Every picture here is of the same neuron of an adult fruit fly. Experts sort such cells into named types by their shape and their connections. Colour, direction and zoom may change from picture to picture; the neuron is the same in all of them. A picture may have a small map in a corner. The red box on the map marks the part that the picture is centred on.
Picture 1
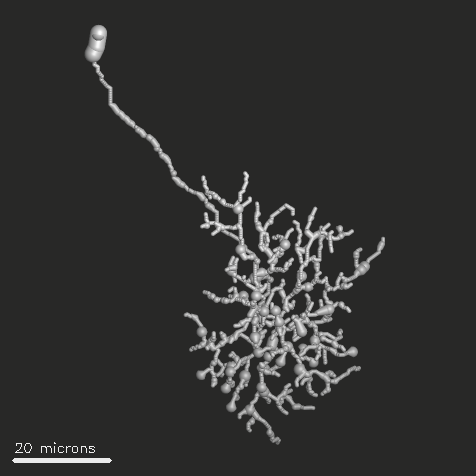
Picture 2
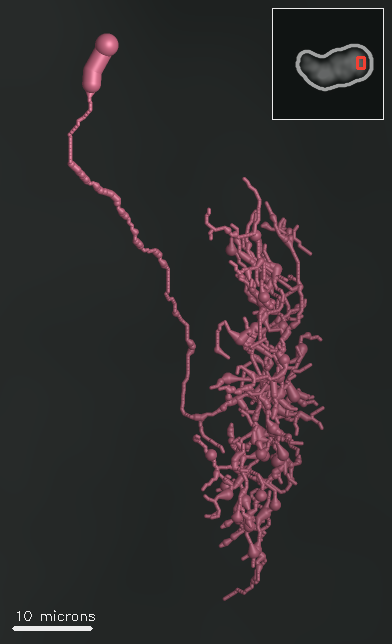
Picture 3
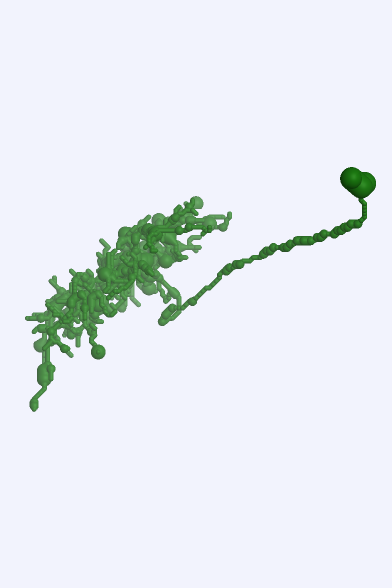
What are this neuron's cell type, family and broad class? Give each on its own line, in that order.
Pm5
Pm
optic-lobe intrinsic neuron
